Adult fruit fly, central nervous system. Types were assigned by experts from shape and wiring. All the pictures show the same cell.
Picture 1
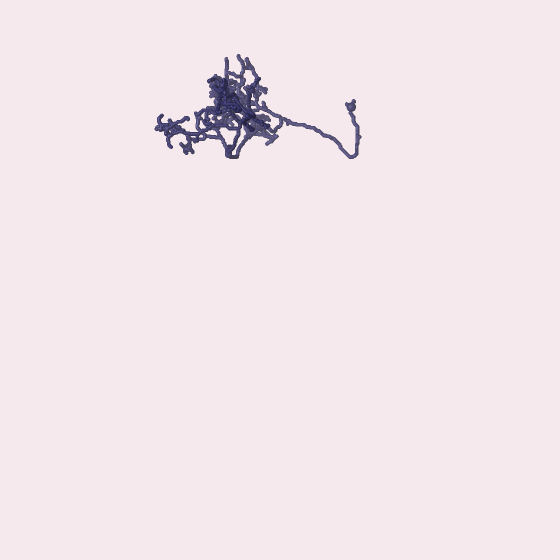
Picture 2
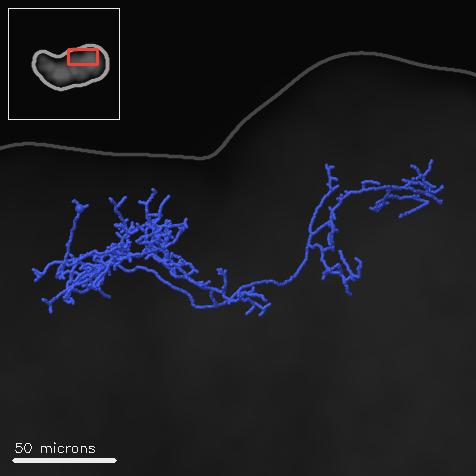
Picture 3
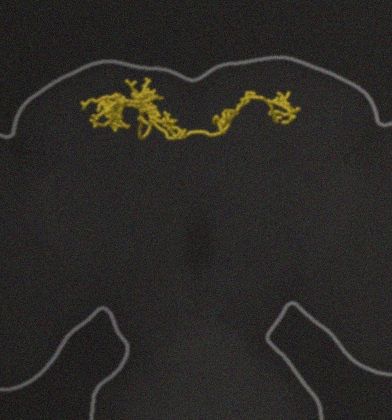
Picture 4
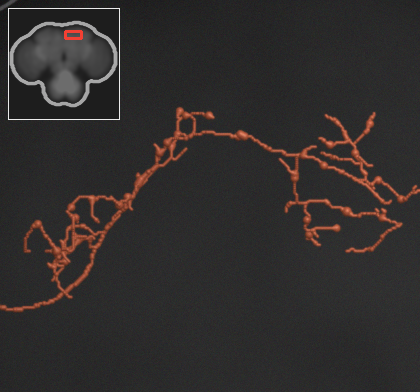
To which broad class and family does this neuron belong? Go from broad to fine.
central-brain intrinsic neuron; hemilineage SIPp1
